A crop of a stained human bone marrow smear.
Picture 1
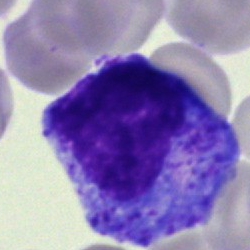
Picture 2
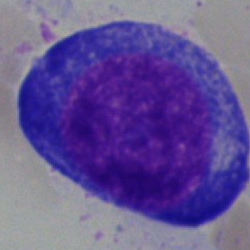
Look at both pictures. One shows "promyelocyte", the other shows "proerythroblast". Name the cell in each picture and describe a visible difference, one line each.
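The cell in picture 1 is a promyelocyte. Dark purple granules are scattered through the cytoplasm.
The cell in picture 2 is a proerythroblast. No distinct granules are seen in the cytoplasm.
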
